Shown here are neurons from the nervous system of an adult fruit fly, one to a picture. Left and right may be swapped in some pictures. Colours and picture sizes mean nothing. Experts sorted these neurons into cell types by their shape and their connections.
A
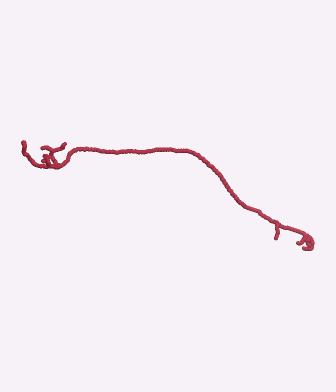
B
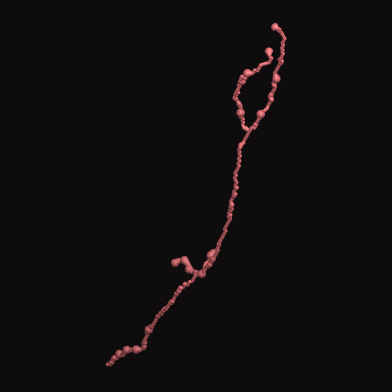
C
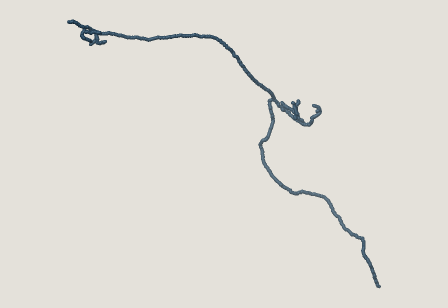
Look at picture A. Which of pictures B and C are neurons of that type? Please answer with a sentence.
Picture C is of the same cell type.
